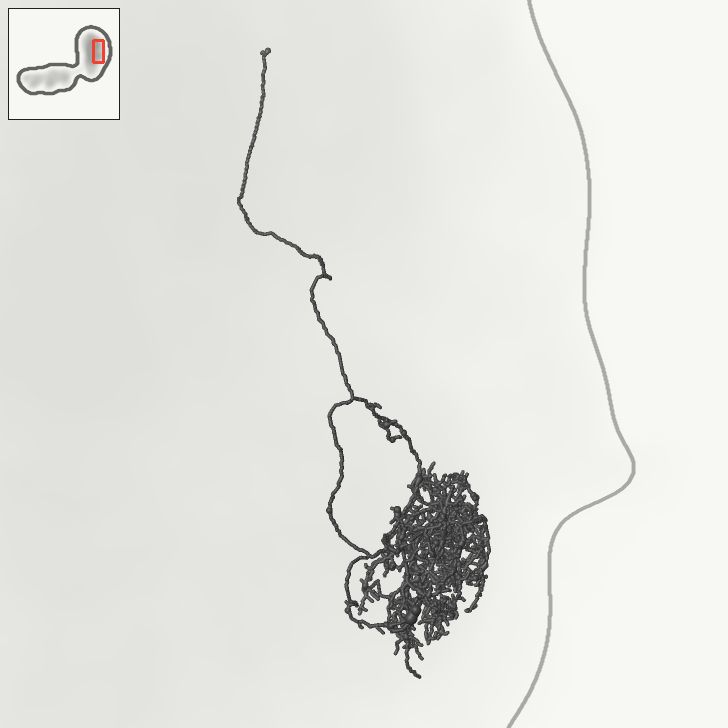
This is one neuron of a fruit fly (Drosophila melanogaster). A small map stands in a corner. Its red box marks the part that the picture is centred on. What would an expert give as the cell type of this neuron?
AVLP103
